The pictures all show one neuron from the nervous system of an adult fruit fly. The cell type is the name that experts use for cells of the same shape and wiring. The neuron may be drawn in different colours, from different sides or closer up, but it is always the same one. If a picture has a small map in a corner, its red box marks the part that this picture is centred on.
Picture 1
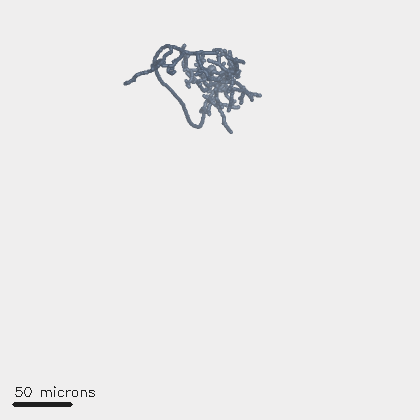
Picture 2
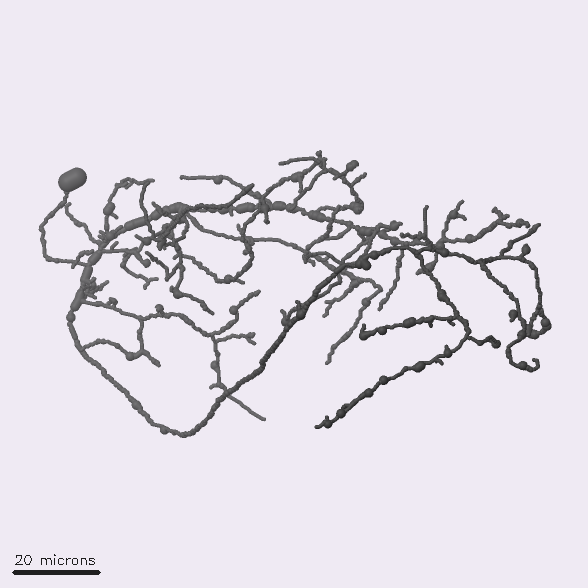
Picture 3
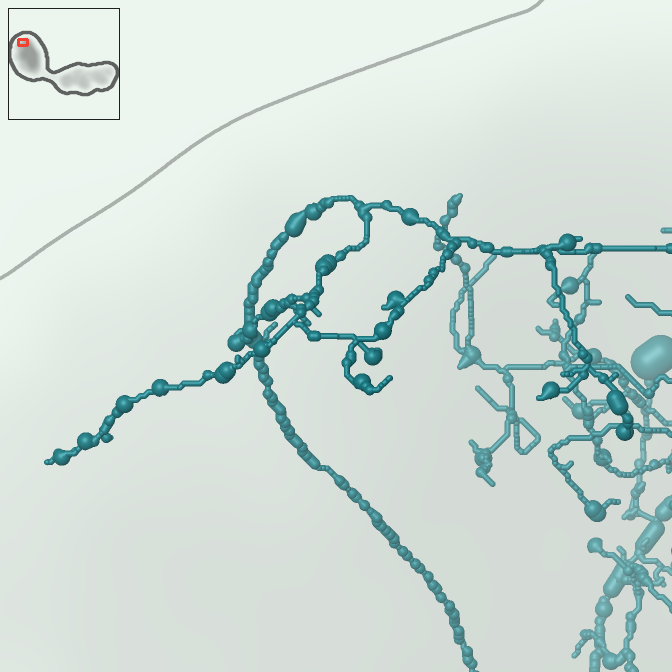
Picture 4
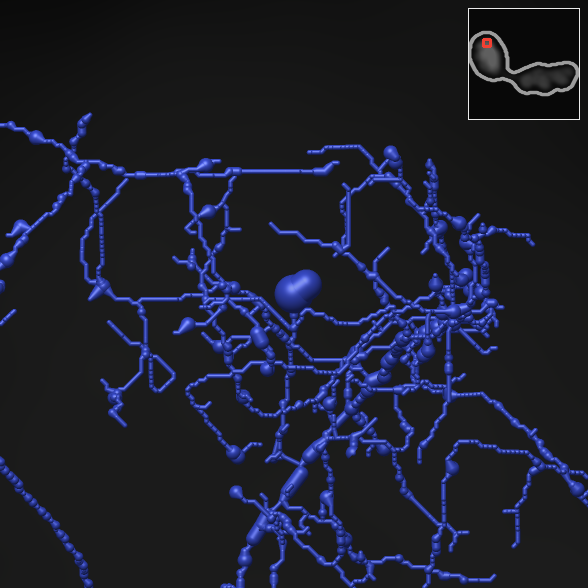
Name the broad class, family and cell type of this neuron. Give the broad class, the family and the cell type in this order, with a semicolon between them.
central-brain intrinsic neuron; hemilineage LHl2_dorsal; CB2667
